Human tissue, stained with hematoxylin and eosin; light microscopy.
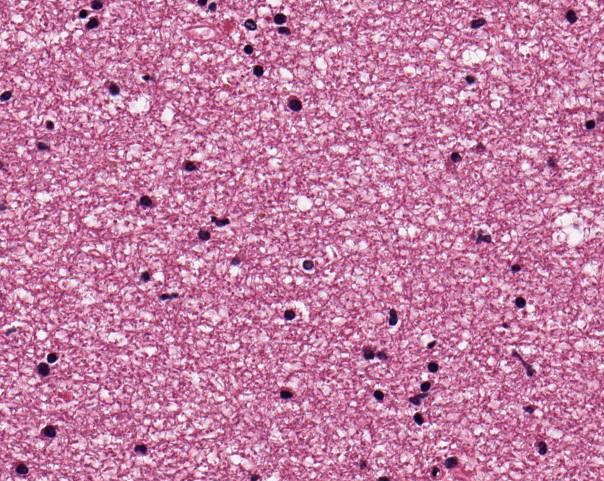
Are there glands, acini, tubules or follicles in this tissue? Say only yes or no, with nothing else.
No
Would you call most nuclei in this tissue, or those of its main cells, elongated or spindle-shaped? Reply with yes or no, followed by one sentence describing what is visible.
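No. Small, round, densely dark-blue nuclei are scattered singly and fairly evenly throughout the field.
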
